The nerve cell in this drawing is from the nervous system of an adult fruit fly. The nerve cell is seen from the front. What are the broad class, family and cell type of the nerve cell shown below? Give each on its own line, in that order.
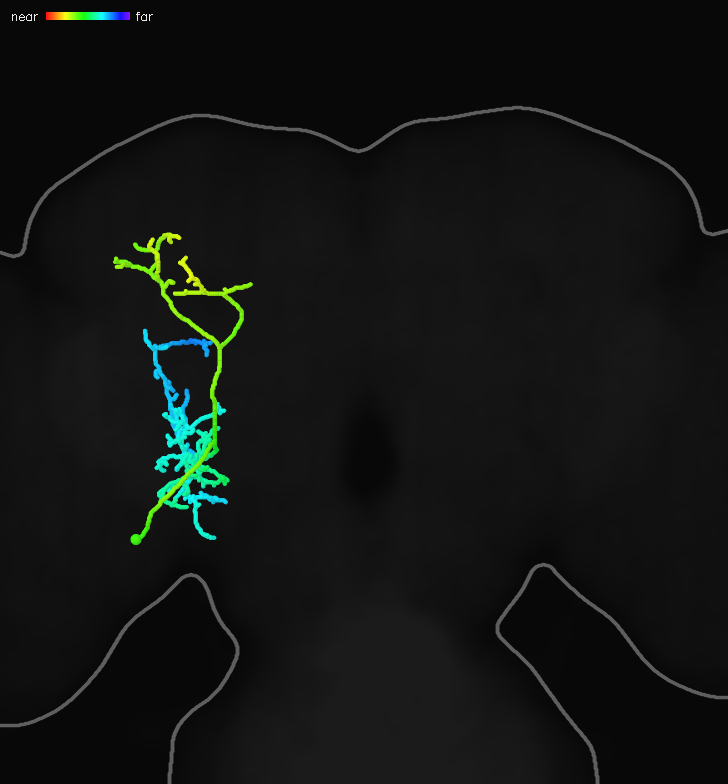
central-brain intrinsic neuron
hemilineage LALa1_posterior
AOTU034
